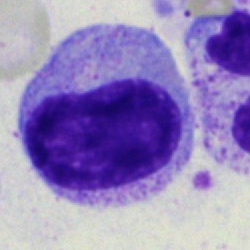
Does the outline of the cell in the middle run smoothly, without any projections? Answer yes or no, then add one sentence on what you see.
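Yes. The cell has a smooth, roughly round outline.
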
